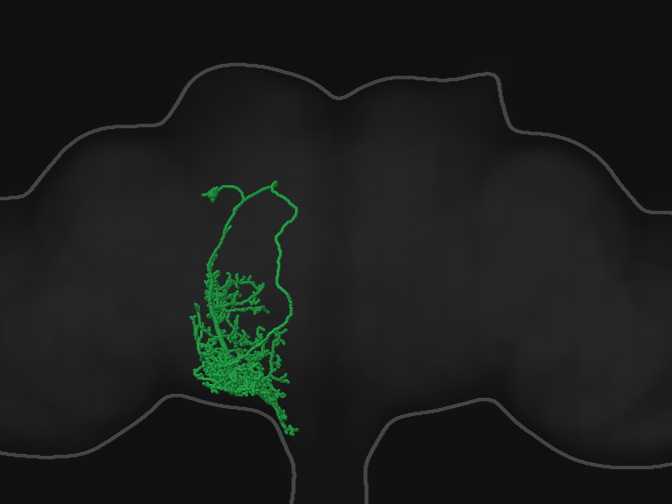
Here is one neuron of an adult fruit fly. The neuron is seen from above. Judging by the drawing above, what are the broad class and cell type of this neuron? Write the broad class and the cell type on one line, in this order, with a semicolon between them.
central-brain intrinsic neuron; GNG507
